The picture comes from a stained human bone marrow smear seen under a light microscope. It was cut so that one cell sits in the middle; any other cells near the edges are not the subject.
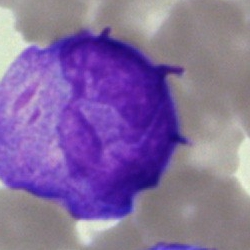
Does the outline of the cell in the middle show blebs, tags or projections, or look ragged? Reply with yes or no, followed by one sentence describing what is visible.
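Yes. Several short, fine projections stick out from the upper and right edges of the cell.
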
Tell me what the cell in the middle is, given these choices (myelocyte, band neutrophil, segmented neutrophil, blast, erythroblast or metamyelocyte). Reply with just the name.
blast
